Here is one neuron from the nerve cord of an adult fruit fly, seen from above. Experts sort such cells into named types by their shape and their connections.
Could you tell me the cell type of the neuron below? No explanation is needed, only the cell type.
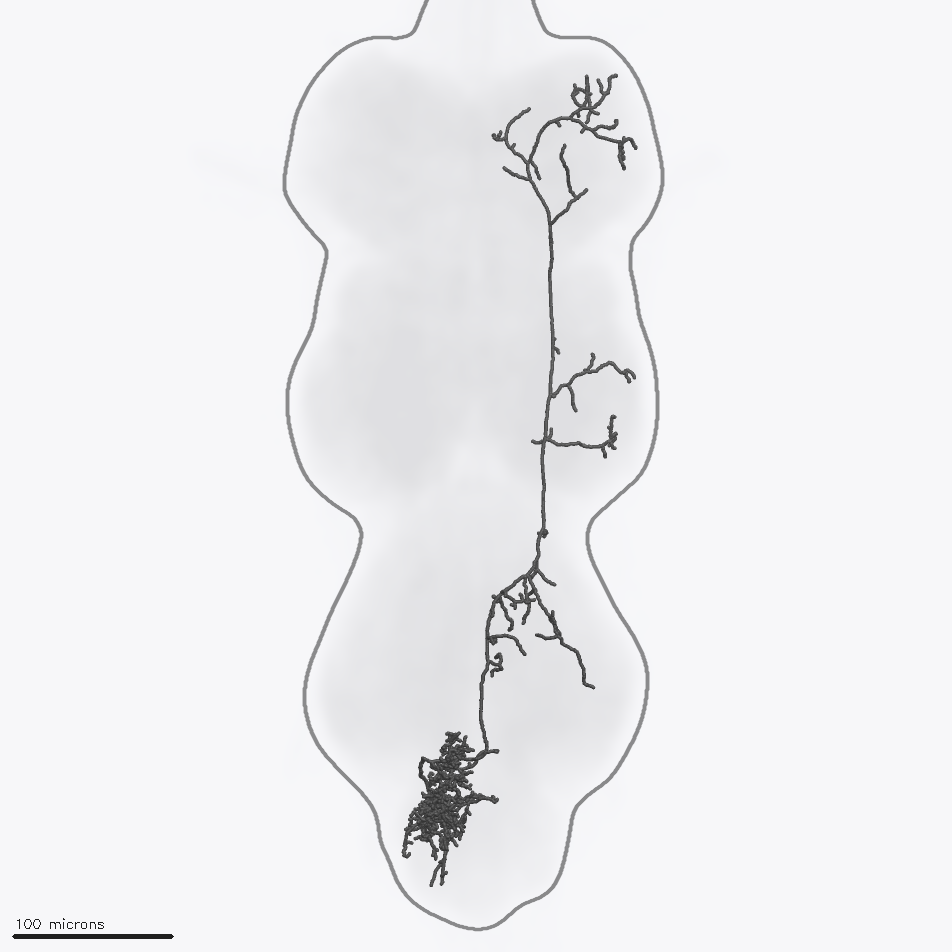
INXXX096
